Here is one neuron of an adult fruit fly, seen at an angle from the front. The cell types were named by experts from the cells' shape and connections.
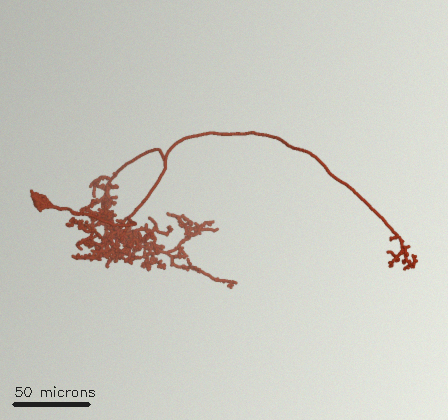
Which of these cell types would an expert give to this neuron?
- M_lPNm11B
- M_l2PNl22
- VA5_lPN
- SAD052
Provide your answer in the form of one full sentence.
The neuron has SAD052 as its cell type.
